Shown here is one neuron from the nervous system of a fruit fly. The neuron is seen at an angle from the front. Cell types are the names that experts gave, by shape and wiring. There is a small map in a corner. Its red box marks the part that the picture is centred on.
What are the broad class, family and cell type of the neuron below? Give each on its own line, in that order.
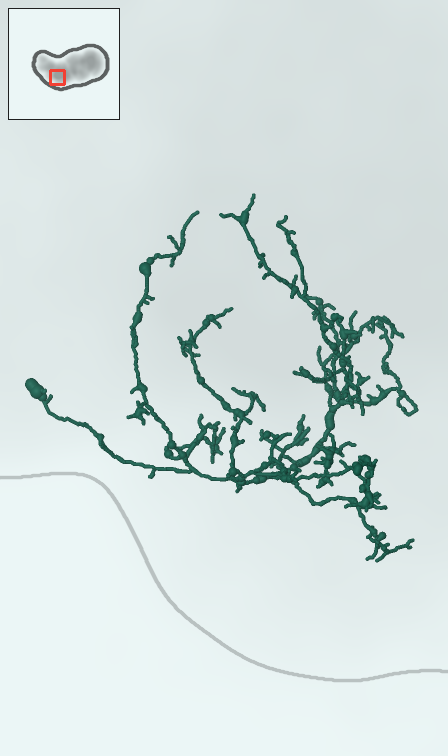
nerve-cord intrinsic neuron
hemilineage 20A.22A
IN20A.22A016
